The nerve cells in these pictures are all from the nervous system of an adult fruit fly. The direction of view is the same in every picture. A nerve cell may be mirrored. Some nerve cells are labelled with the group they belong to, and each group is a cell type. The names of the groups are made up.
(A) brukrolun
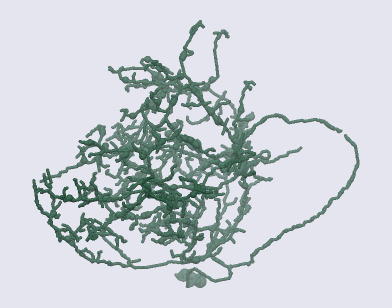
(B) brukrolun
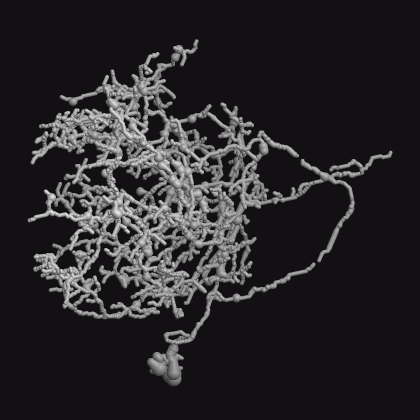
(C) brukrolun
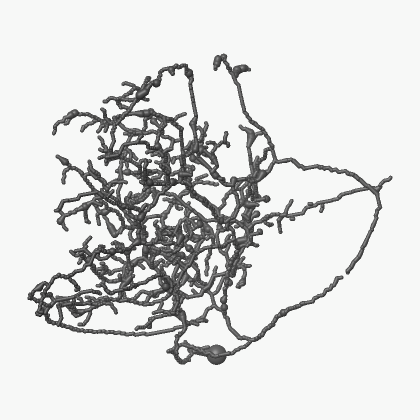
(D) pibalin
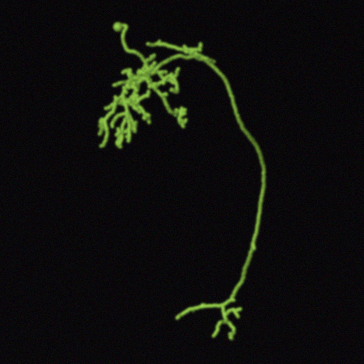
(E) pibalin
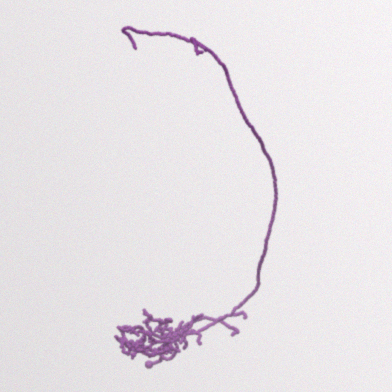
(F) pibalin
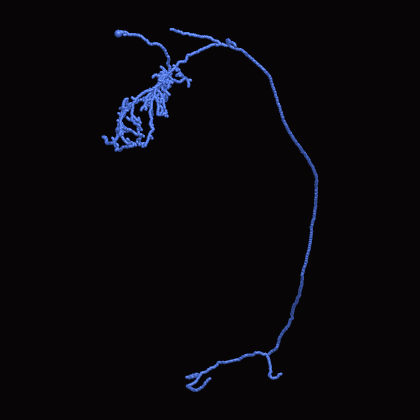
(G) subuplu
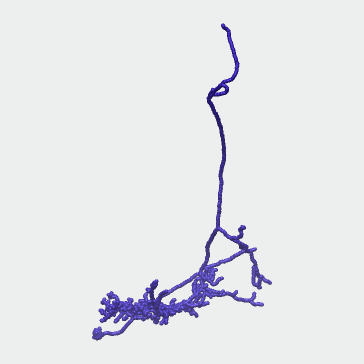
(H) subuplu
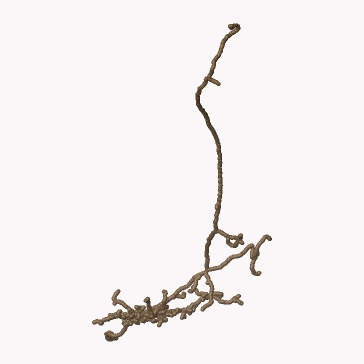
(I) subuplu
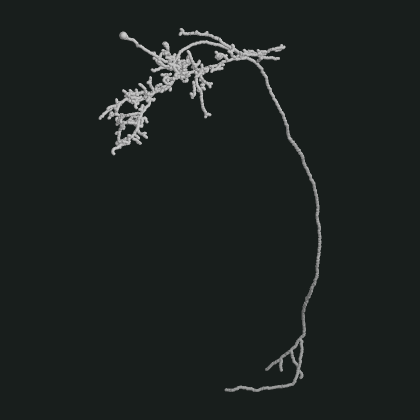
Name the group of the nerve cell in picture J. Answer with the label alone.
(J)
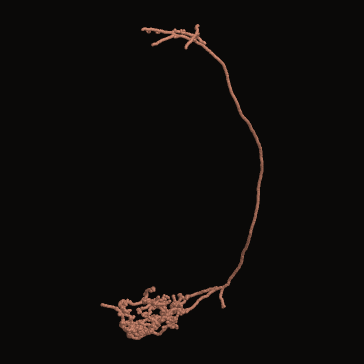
pibalin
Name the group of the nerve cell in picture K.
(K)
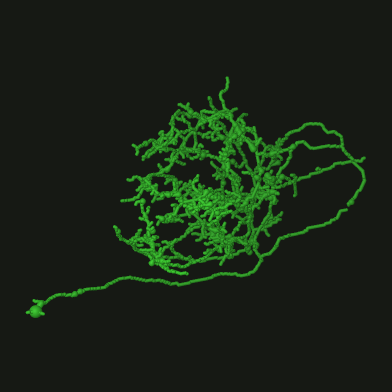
brukrolun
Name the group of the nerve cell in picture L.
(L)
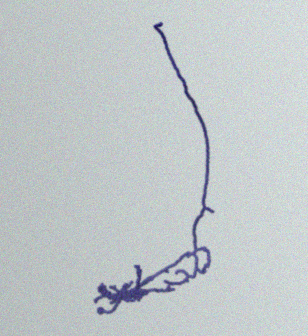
subuplu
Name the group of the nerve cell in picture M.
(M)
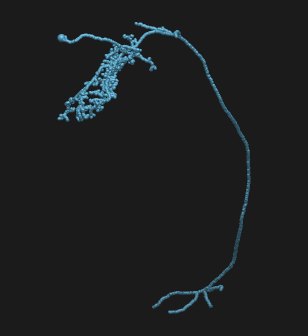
pibalin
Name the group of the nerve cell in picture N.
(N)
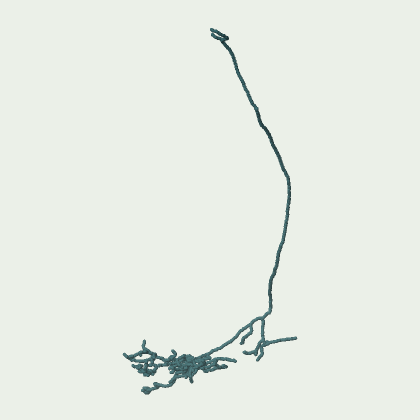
subuplu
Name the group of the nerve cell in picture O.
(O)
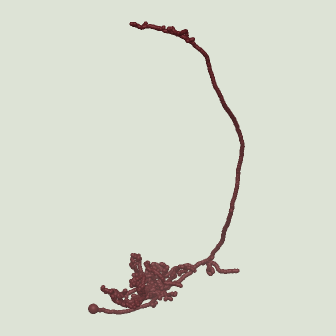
pibalin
